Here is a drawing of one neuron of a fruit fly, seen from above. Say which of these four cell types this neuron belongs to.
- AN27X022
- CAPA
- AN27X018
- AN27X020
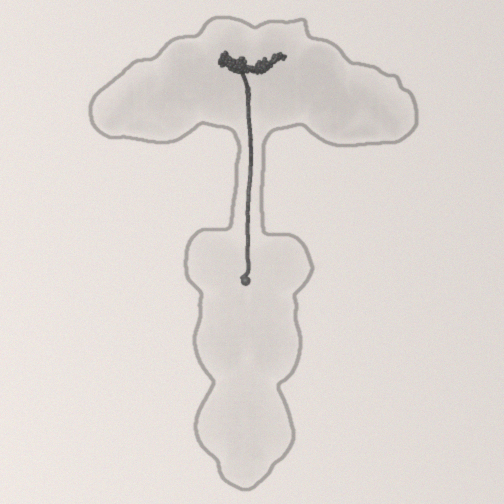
AN27X020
